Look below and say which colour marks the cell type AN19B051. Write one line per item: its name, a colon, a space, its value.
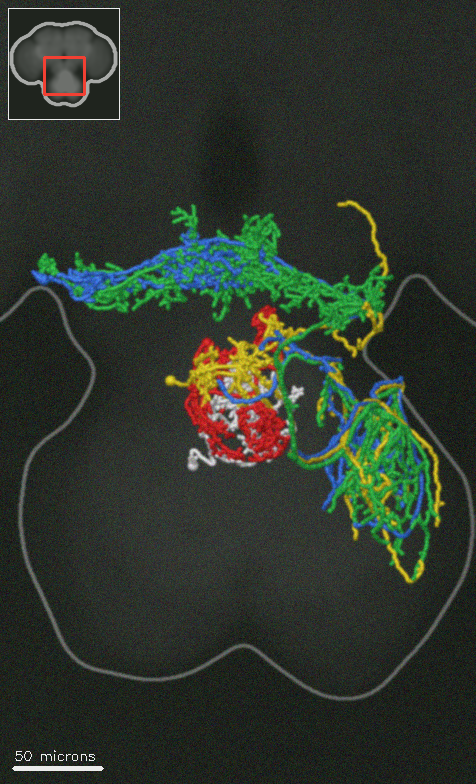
colour: yellow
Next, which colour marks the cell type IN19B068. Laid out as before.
colour: red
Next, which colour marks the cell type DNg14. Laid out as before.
colour: blue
